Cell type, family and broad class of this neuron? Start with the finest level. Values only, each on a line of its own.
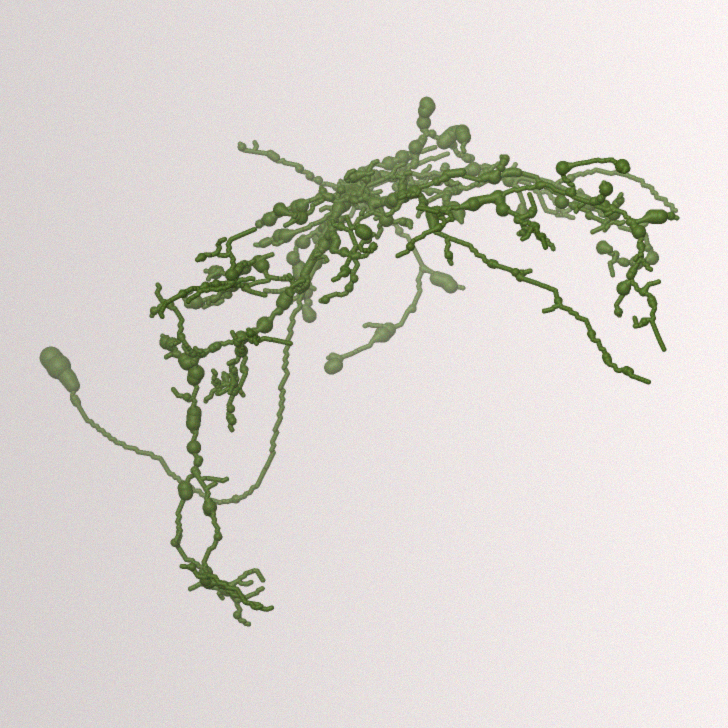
IN08A029
hemilineage 08A
nerve-cord intrinsic neuron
